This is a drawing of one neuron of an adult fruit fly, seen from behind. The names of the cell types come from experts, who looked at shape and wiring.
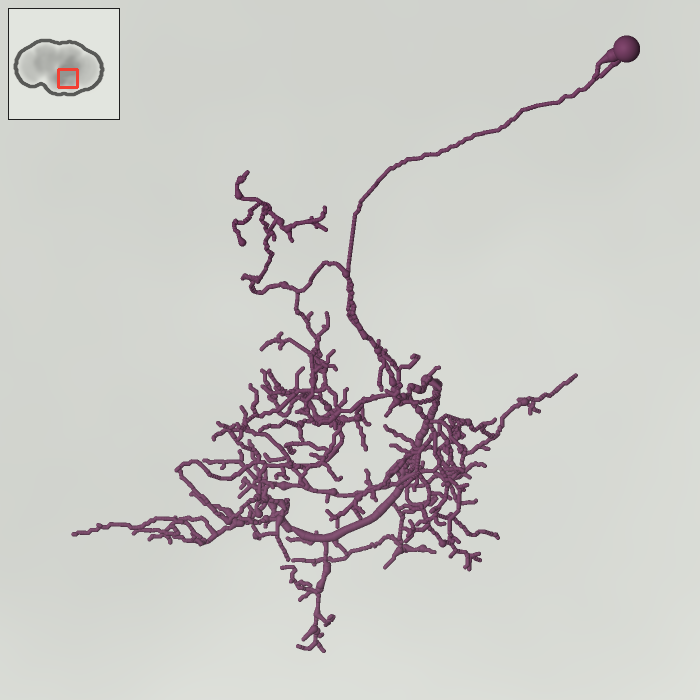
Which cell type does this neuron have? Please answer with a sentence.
The cell type is IN23B008.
